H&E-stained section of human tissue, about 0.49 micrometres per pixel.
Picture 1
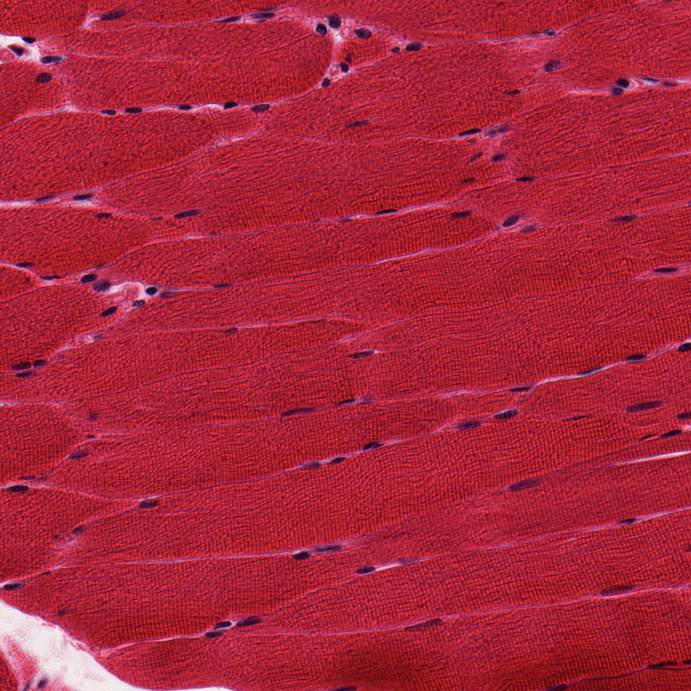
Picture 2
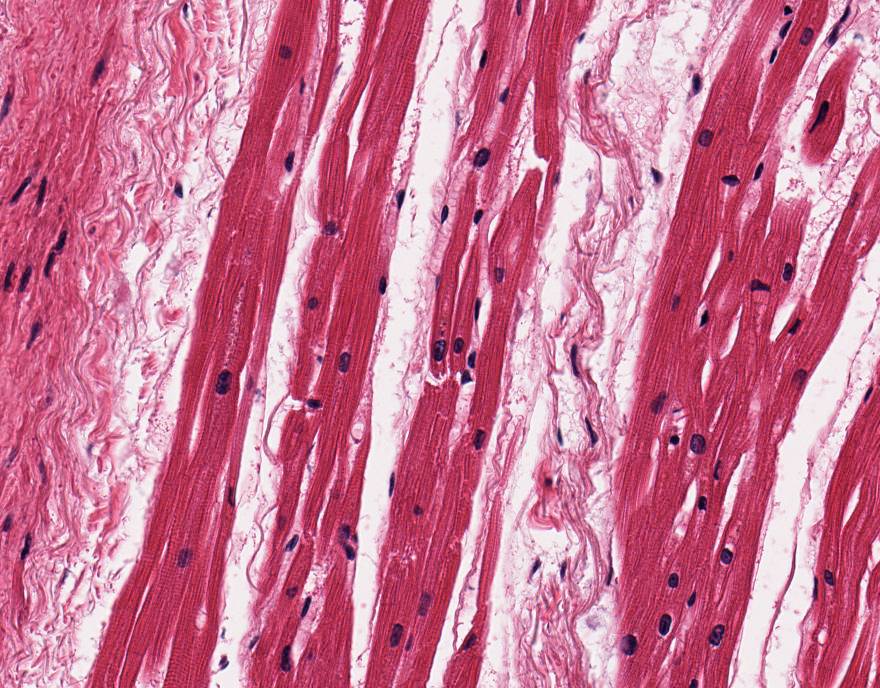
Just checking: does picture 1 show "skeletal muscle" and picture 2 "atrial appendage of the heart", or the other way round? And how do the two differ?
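Skeletal muscle in picture 1; atrial appendage of the heart in picture 2. Nuclei: at fibre edges in picture 1, dark purple, flattened, elongated along the fibres; oval and central in picture 2. Fibres: in picture 2 they branch and join neighbours, running in parallel bundles diagonally from lower left to upper right. Cytoplasm: uniformly deep red in picture 1, deep pink-red in picture 2. Picture 1 has only thin pale connective tissue strands between fibres.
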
